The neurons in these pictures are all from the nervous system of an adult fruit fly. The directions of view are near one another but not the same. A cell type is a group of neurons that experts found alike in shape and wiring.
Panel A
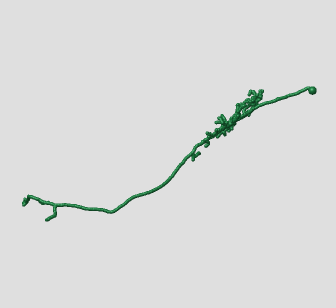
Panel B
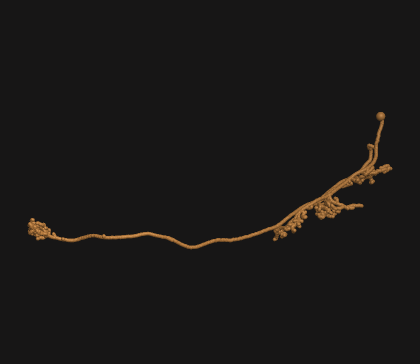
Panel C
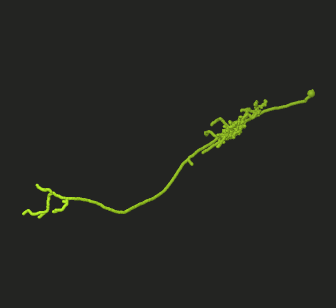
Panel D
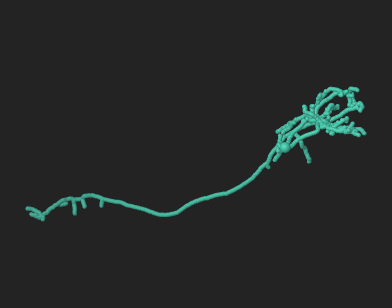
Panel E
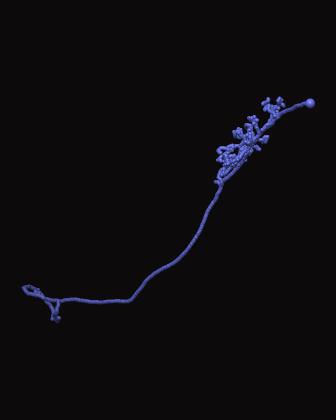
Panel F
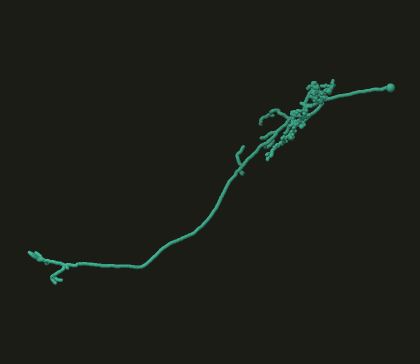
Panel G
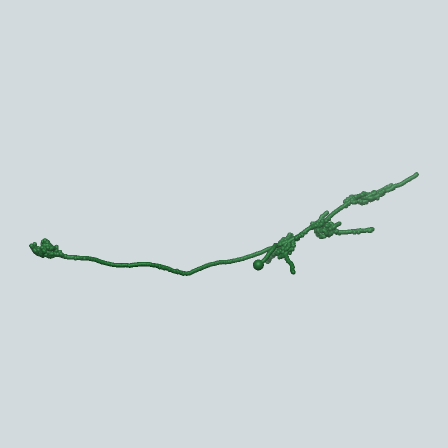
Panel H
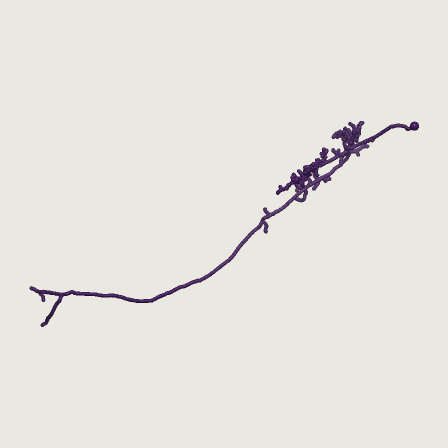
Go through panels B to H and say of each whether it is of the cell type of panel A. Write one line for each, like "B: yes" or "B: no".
B: no
C: yes
D: no
E: yes
F: yes
G: no
H: yes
